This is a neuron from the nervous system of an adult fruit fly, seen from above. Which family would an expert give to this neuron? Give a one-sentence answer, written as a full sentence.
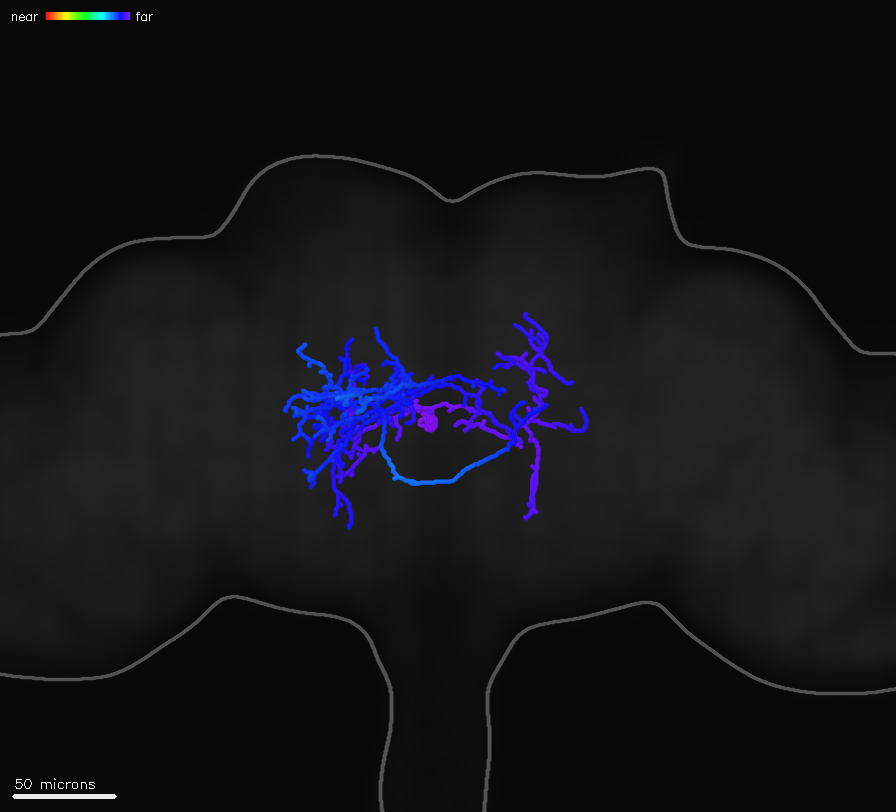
The neuron is a member of the hemilineage MX3 family.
